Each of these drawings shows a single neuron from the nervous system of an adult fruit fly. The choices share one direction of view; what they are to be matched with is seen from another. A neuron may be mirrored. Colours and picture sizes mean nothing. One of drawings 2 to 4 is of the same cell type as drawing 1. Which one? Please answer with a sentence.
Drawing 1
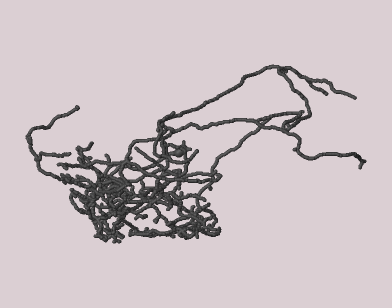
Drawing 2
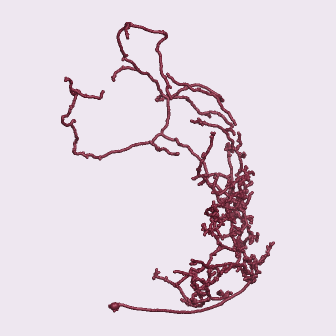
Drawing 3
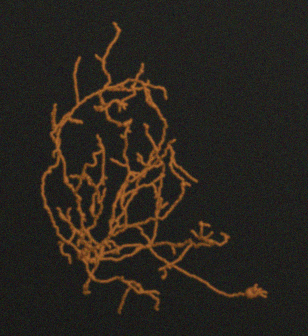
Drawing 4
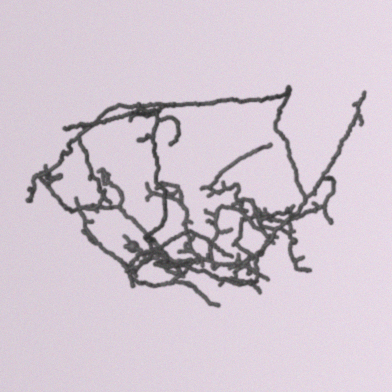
Drawing 2 is of the same cell type.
